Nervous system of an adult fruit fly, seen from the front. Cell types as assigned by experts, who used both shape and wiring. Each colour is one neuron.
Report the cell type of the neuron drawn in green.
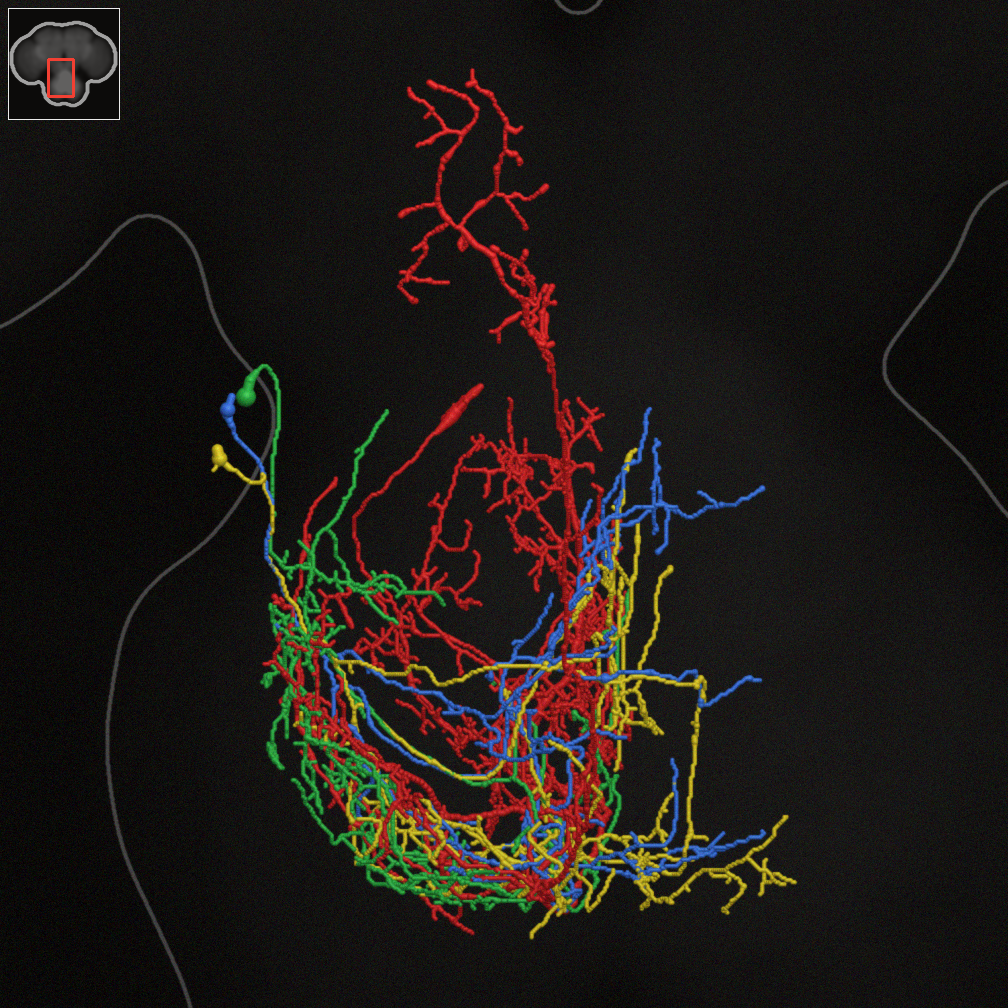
IN17A090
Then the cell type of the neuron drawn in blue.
IN17A094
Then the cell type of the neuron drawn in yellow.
IN17A087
